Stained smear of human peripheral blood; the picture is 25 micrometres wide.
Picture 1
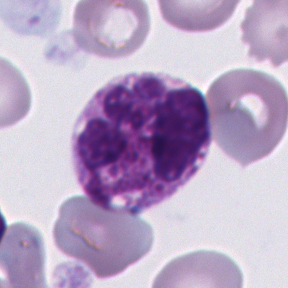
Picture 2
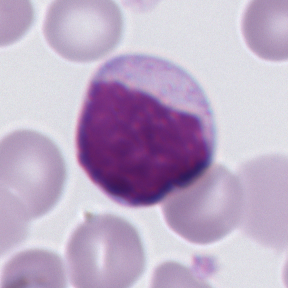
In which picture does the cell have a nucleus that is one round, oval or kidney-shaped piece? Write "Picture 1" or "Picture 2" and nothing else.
Picture 2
